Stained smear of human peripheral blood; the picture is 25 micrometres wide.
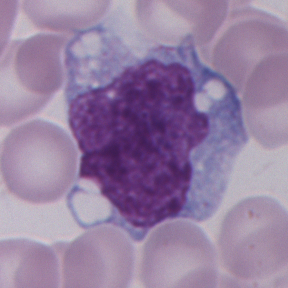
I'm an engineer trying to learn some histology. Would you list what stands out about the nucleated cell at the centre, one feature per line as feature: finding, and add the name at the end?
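Outline: irregular, angular, several pointed corners
Nucleus: irregular, folded, notched along edge
Vacuoles: several, clear, round; two on right, one large at lower left
Coarse granules: none visible
Cell: monocyte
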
